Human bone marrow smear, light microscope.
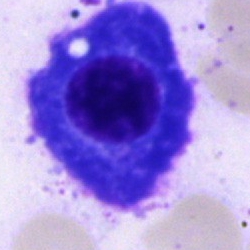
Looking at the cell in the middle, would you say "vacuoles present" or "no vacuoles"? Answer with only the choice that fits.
Vacuoles present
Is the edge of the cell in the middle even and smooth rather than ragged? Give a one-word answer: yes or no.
No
